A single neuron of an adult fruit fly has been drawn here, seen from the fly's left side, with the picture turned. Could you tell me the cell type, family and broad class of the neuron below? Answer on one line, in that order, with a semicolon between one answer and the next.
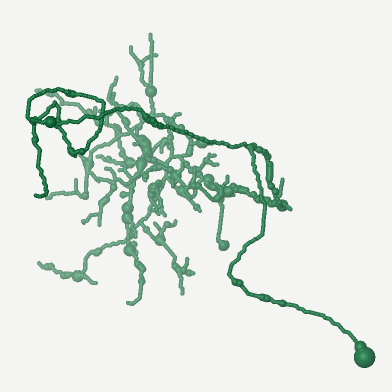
MeLo6; MeLo; optic-lobe intrinsic neuron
